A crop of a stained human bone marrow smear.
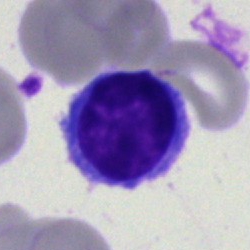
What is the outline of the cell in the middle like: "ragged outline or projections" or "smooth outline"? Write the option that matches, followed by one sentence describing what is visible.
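Ragged outline or projections. The cell border is slightly ragged, with small blunt projections on the left side.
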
